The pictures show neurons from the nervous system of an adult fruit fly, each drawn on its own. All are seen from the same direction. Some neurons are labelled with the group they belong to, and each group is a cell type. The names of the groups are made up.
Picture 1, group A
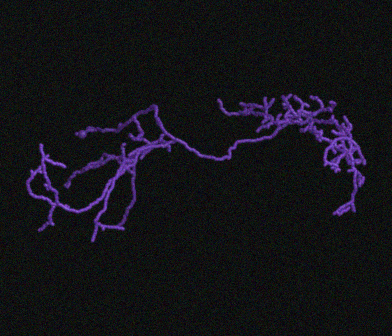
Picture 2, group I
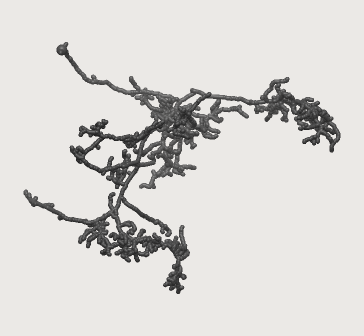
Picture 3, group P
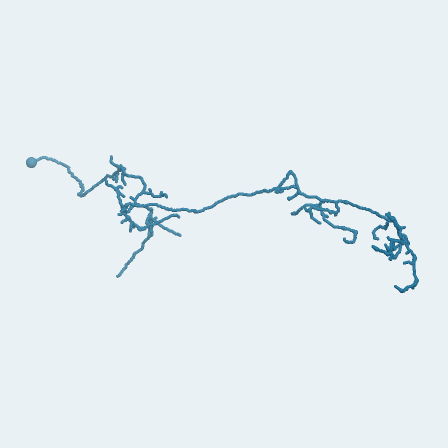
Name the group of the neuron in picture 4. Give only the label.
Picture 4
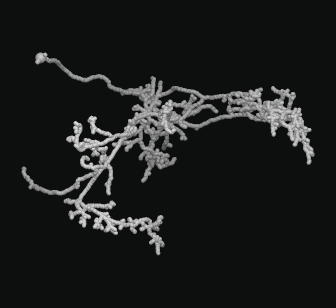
group I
